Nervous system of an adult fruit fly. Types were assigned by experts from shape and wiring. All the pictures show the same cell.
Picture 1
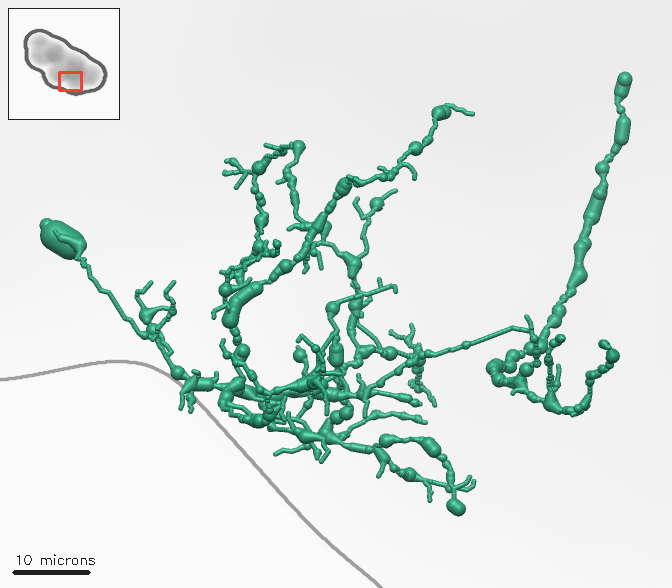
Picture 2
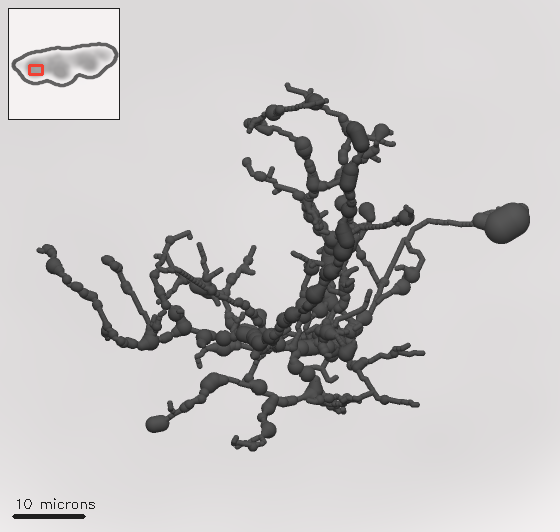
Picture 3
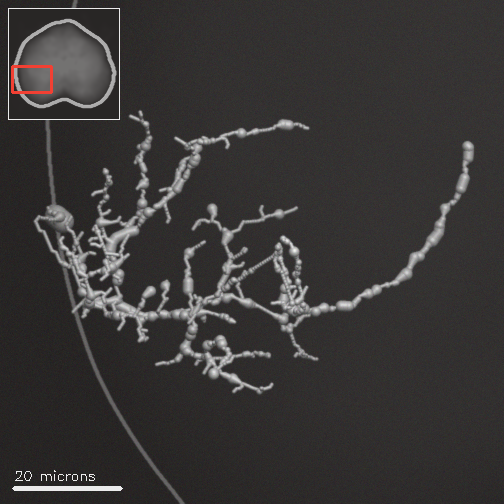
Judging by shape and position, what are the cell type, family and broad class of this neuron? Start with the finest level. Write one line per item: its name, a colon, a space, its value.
cell type: IN20A.22A071
family: hemilineage 20A.22A
broad class: nerve-cord intrinsic neuron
